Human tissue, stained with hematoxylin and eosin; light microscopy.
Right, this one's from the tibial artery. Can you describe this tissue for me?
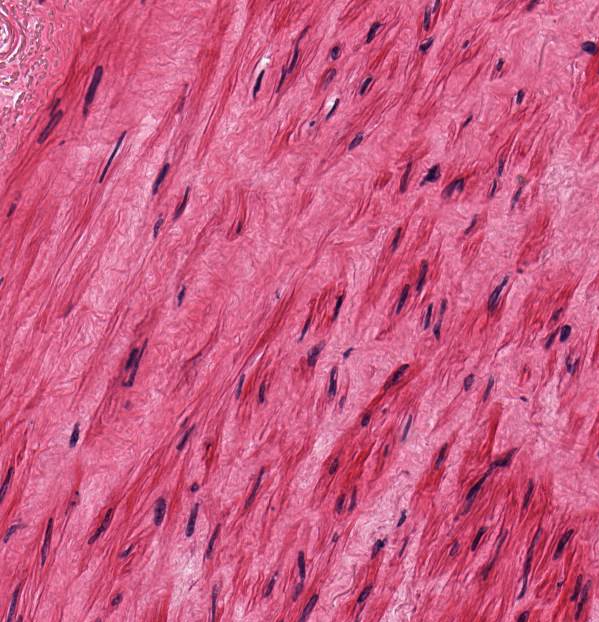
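Nuclei: elongated, cigar-shaped, blunt-ended, parallel to the bundles. Staining dark purple; size fairly uniform throughout. Between muscle bundles: paler pink, finely wavy collagenous stroma. Epithelium: absent from the entire field.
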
